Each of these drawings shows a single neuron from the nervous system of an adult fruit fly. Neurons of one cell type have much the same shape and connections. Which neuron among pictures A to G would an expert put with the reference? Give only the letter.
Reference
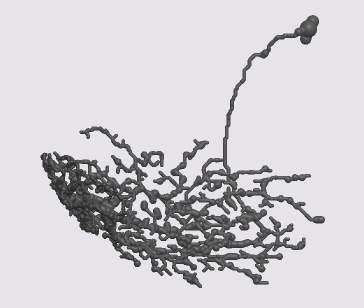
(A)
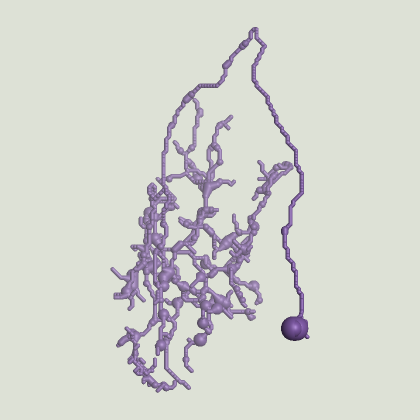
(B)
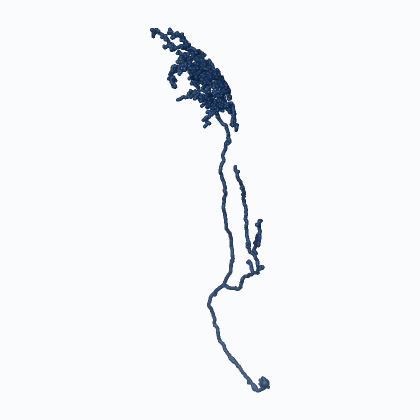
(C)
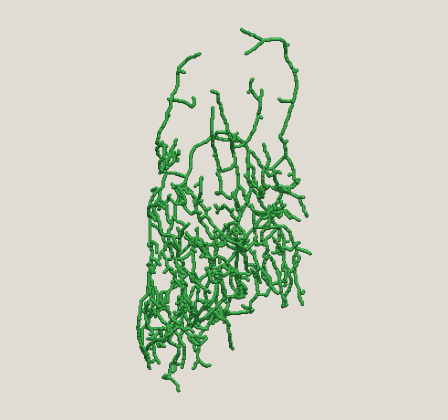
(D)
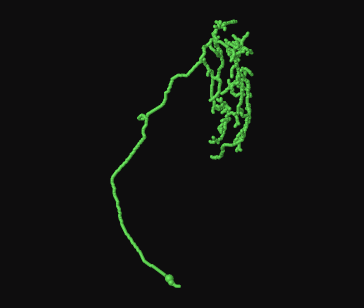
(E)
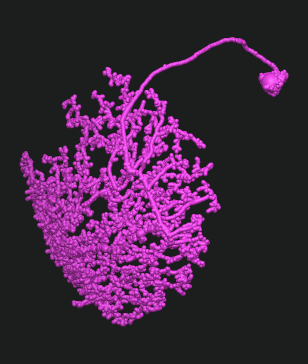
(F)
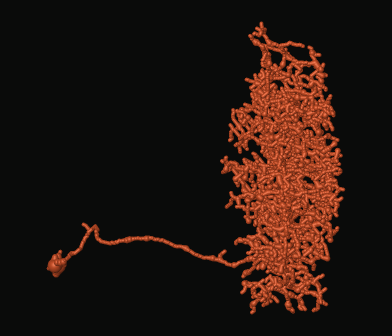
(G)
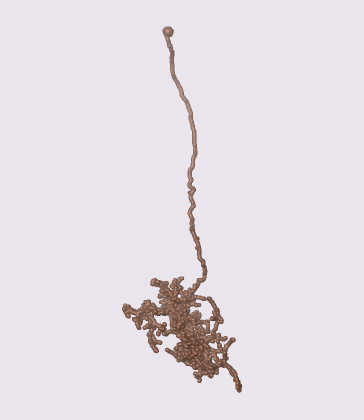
E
